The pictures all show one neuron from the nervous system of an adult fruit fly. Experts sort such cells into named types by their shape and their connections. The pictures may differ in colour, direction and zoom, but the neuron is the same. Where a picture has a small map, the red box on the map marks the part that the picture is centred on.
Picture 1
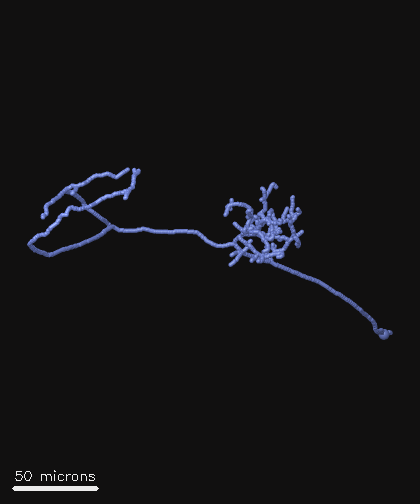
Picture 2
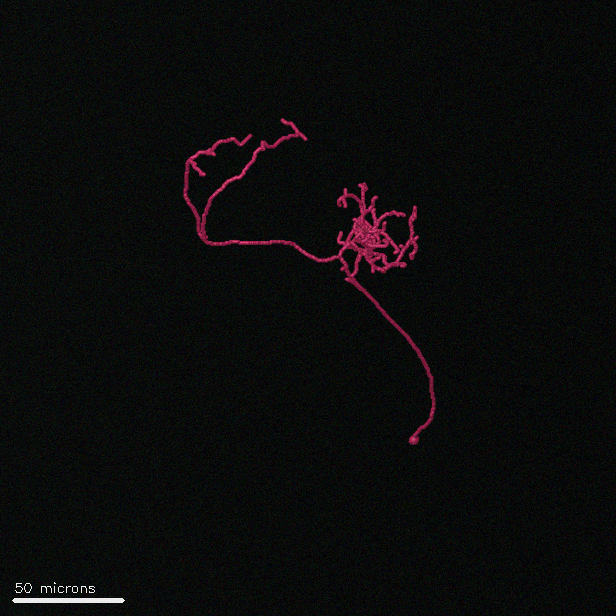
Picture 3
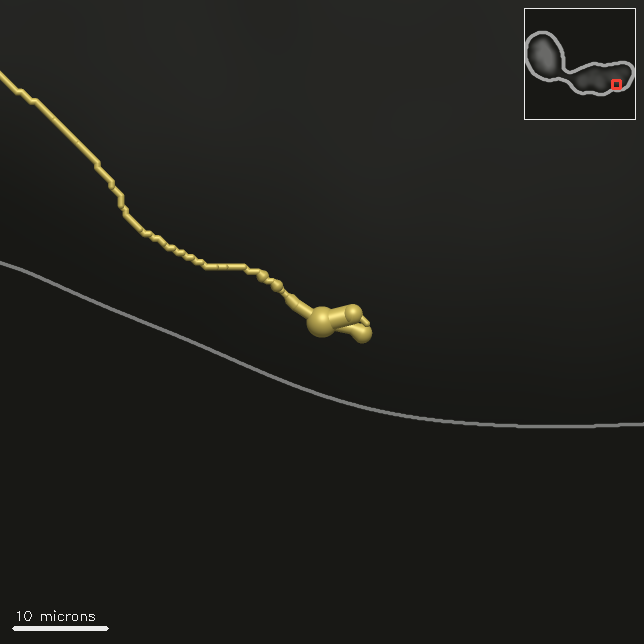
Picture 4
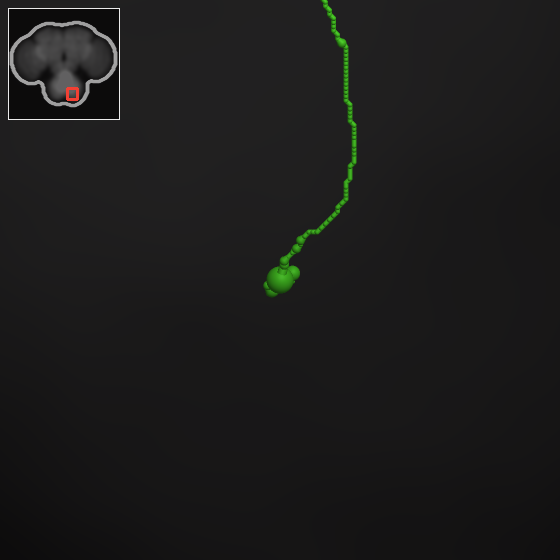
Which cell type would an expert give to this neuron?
IN07B098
